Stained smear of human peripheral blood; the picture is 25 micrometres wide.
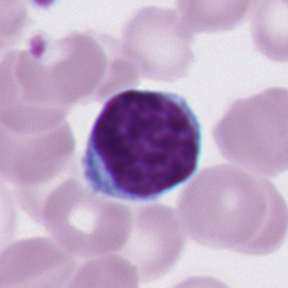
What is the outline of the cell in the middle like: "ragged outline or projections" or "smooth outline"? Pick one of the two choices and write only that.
Smooth outline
